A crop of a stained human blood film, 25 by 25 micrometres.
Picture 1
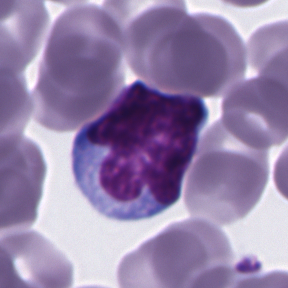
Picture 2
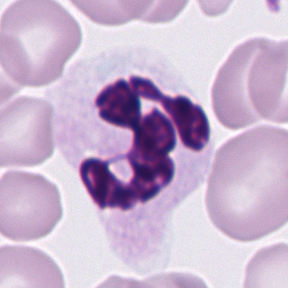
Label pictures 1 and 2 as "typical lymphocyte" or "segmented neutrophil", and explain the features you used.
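Picture 1 is the typical lymphocyte and picture 2 the segmented neutrophil. The biggest difference is the nucleus: in picture 1 it fills most of the cell and reaches the edge along the top and right, while in picture 2 it's split into several separate lobes, with at least one pair joined only by a thin thread.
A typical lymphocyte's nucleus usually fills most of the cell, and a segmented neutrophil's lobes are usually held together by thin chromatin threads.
The cytoplasm differs too: the lymphocyte has just a crescent along its left and lower side, with no distinct coarse granules, whereas the neutrophil has plenty of pale pinkish-lilac cytoplasm holding fine, faint lilac granules.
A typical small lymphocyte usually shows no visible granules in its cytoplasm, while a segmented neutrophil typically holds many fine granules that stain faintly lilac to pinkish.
The chromatin doesn't separate them much, since in both it's dark purple and clumped.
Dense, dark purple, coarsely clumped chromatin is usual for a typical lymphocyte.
The neutrophil's outline also tapers into a rounded extension at the bottom, and a small purple fragment sits near the lower right corner of picture 1.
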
